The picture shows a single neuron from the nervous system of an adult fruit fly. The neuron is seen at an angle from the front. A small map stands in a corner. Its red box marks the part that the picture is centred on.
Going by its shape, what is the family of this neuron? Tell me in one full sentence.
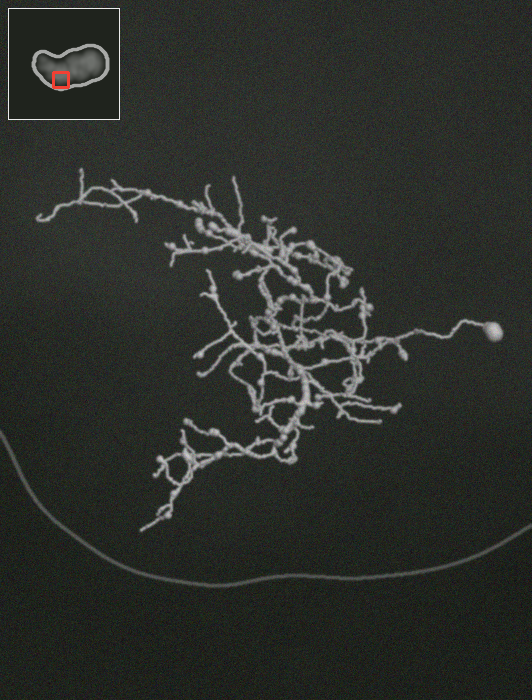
Under the family hemilineage 16B is grouped this neuron.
